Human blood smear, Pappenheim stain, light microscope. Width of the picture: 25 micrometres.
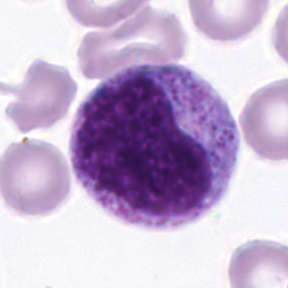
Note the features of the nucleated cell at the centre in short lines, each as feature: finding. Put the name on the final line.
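Overall diameter: about 15 micrometres
Nuclear shape: bean-like, notched on the upper right side
Nuclear extent: fills most of the cell
Cytoplasm: widest on the right, holding many fine reddish-purple granules
Notch region: paler, with fewer granules
Identity: myelocyte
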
